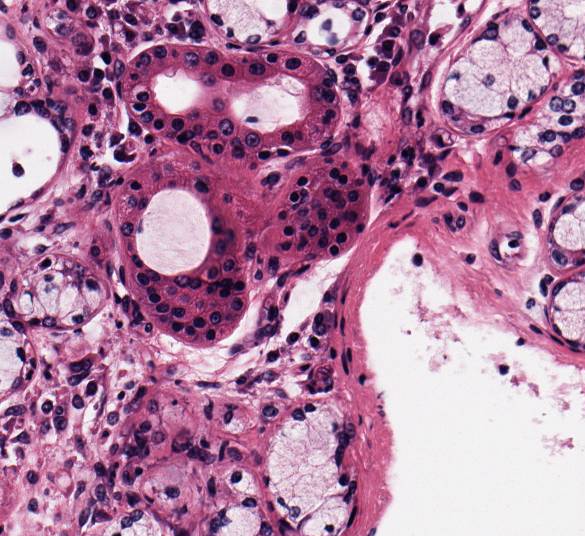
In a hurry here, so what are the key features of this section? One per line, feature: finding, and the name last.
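Mucous acini: rounded, pale finely bubbly cytoplasm; right edge and lower left
Mucous acinar nuclei: dark, flattened against cell bases
Large empty space: bordered by dense pink collagen band with elongated, flattened nuclei
Stroma: loose, pink, between glandular units, scattered small dark nuclei
Name: minor salivary gland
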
